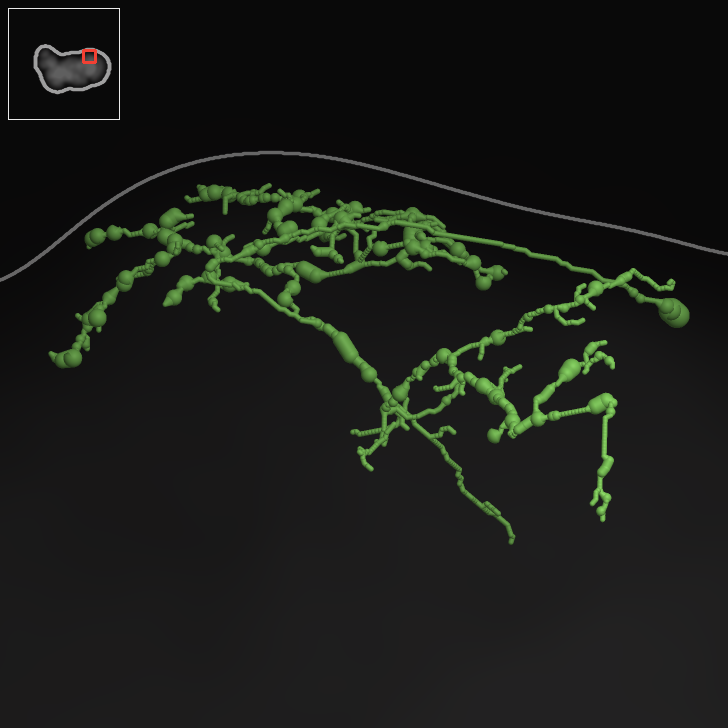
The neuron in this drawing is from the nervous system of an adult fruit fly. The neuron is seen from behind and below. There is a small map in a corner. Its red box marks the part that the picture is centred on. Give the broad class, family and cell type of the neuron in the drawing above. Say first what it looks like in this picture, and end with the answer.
Its cell body lies on the right of the picture. Dozens of branch ends can be seen. It is a central-brain intrinsic neuron. Its family is hemilineage LHd2. The cell type is CB2600.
